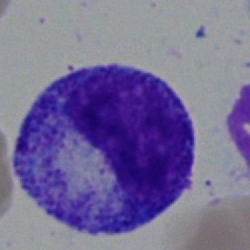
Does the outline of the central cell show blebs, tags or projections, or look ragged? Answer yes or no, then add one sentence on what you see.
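No. The cell outline is round and smooth.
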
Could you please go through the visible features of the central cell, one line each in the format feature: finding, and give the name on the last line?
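Nucleus: off-centre, filling the upper right part of the cell
Chromatin: dense and dark purple
Granules: dark purple, scattered through the cytoplasm
Pale zone: nearly colourless, in the cytoplasm against the nucleus
Name: myelocyte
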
